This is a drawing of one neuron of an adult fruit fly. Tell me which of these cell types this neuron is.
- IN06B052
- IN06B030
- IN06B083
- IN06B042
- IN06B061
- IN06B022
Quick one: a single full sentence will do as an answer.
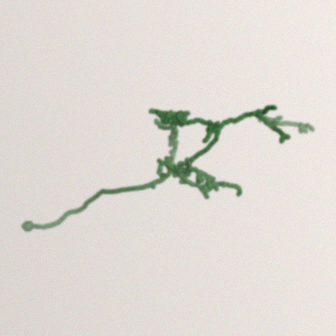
Included in the cell type IN06B083 is this neuron.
